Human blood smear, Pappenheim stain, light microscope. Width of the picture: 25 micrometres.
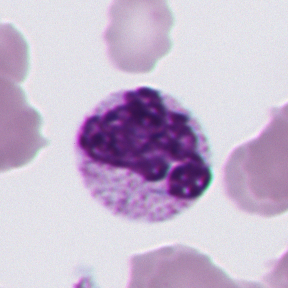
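Segmented neutrophil: a round, smooth-outlined cell about 12 micrometres across, with the nucleus occupying about 60% of its area. The chromatin is dark purple and coarsely clumped. Pale lilac cytoplasm appears mainly as a crescent below and to the left of the nucleus, with fine purple granules scattered evenly through it.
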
